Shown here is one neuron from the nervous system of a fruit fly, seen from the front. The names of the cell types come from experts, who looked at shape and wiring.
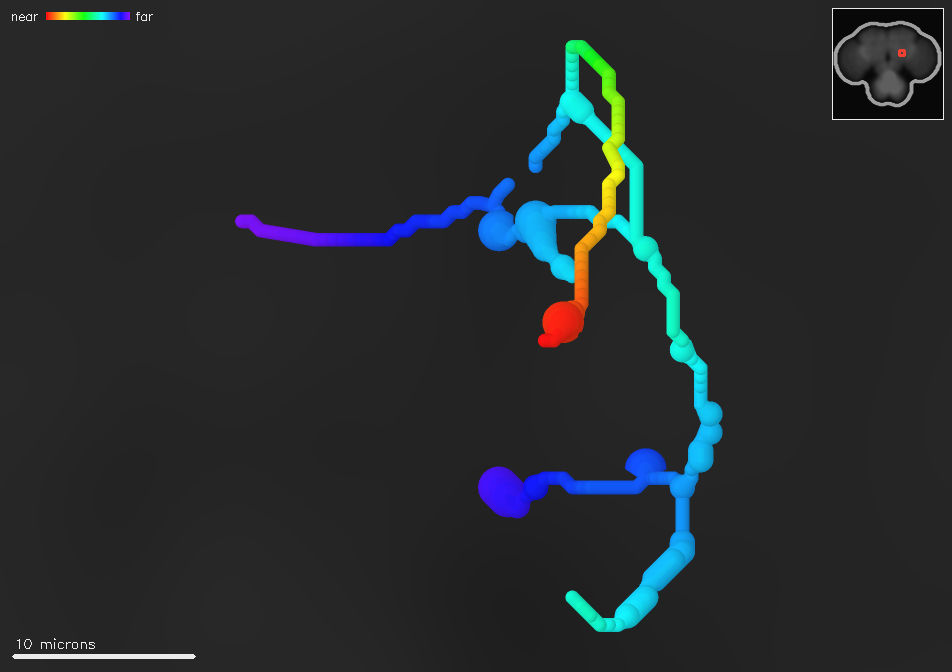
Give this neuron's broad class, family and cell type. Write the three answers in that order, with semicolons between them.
sensory neuron entering the brain; class olfactory; ORN_VL2p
